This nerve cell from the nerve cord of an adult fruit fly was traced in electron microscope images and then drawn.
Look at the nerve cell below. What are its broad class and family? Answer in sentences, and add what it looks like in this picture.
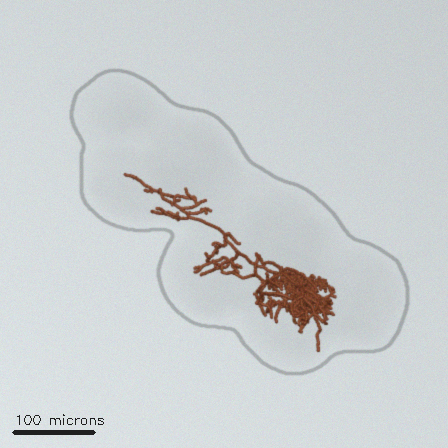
It is a nerve-cord intrinsic neuron. Its family is hemilineage 06B. From left to right in the picture it spans about 250 microns. In this view it is about as wide as it is tall.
